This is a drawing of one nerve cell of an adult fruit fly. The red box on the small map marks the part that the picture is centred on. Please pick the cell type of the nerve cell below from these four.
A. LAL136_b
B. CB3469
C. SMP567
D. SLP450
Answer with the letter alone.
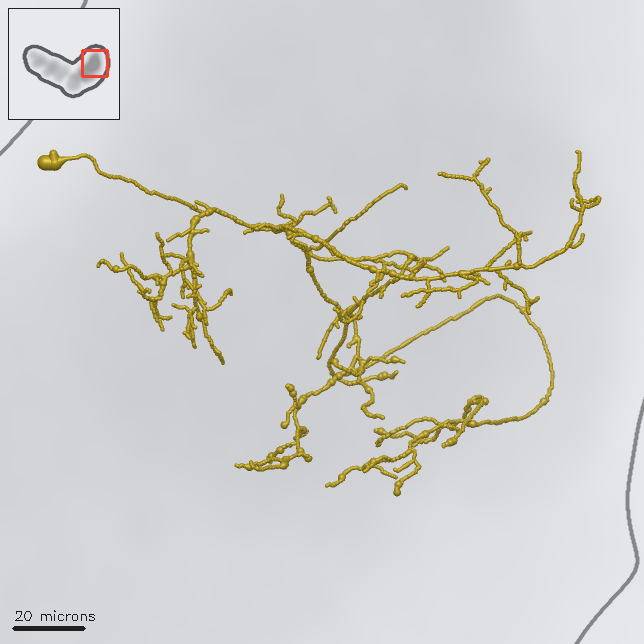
A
